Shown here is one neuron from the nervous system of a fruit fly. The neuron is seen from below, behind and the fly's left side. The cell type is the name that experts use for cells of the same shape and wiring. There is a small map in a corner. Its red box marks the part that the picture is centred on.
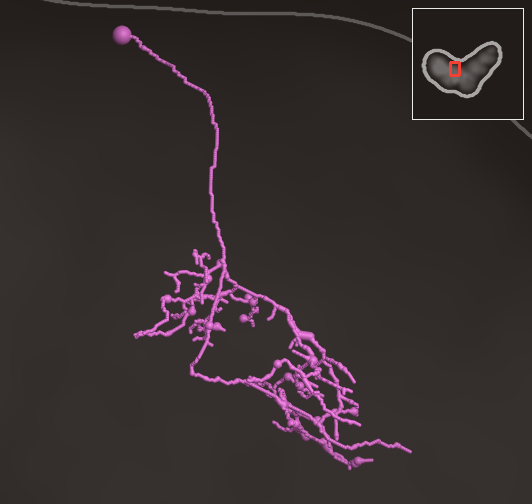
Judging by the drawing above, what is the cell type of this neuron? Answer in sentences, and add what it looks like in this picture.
It is of cell type CB1794. Its broad class is central-brain intrinsic neuron. Its cell body lies at the upper left of the picture. Dozens of branch ends can be seen.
